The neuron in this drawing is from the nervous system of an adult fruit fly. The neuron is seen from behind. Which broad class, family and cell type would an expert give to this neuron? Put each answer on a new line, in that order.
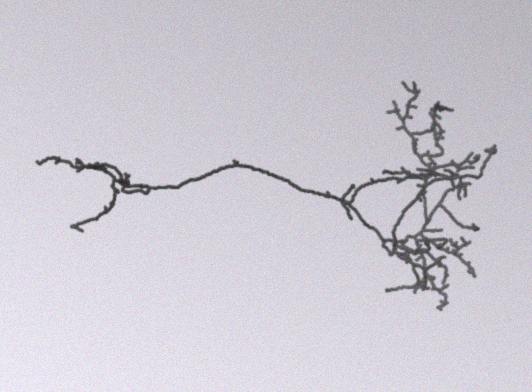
central-brain intrinsic neuron
hemilineage LHl2_ventral
AVLP065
